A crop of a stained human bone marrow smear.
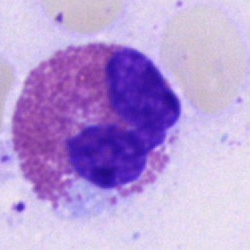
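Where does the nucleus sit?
Toward the right side of the cell.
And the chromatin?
Dense and dark purple, with no nucleoli visible.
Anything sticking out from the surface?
No, there are no projections.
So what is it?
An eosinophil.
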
